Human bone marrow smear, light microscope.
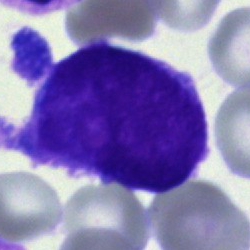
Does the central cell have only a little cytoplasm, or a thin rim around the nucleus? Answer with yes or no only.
Yes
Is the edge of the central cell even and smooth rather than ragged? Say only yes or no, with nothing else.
No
